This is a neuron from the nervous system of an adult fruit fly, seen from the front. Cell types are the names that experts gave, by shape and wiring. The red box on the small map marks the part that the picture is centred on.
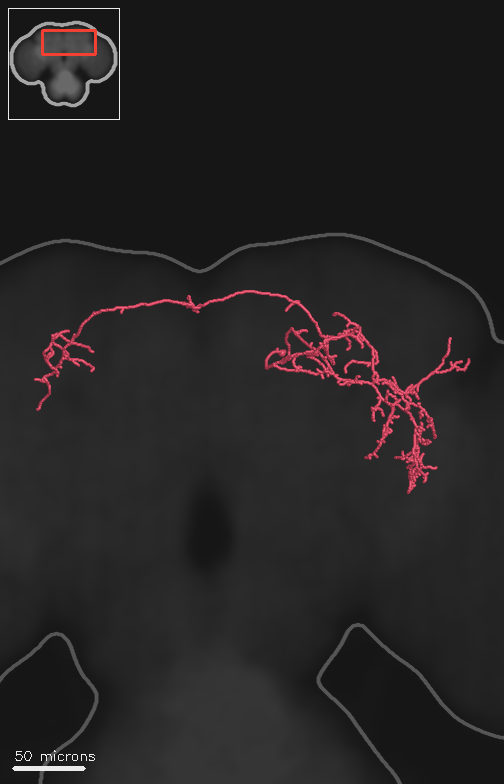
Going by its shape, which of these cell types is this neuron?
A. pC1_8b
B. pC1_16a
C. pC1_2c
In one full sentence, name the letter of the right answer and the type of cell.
The neuron is a cell of type pC1_8b, the type in option A.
